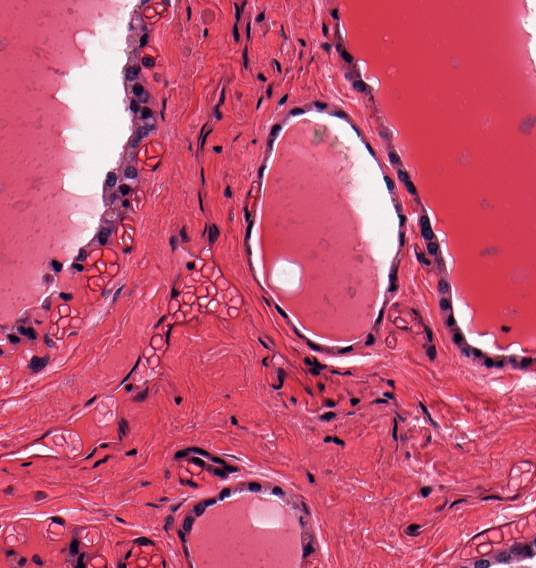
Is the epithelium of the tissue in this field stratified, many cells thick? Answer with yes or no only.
No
